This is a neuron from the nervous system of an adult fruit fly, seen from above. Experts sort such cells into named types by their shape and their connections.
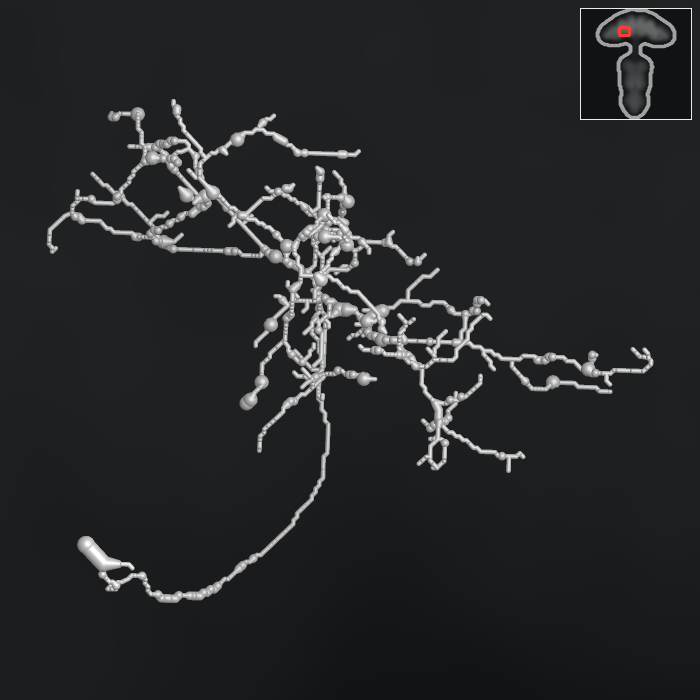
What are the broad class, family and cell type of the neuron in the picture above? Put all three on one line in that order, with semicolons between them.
central-brain intrinsic neuron; hemilineage VLPp&l1_anterior; PLP087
